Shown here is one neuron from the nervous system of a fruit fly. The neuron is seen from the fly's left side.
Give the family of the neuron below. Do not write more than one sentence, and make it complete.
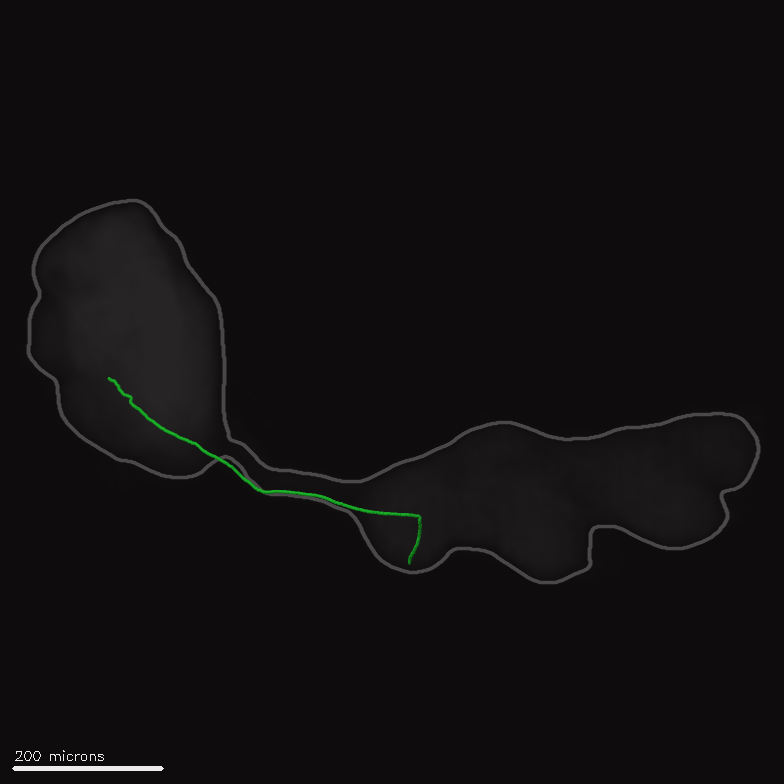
This neuron is within the family class mechanosensory proprioceptive.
